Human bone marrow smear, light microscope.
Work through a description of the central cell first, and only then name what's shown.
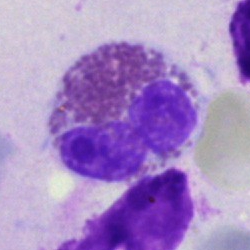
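You'll see a roughly round outline here. The nuclear lobes sit in the lower half of the cell. Coarse purple granules pack the cytoplasm, crowding most densely in the upper part, above the nucleus. It's an eosinophil.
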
